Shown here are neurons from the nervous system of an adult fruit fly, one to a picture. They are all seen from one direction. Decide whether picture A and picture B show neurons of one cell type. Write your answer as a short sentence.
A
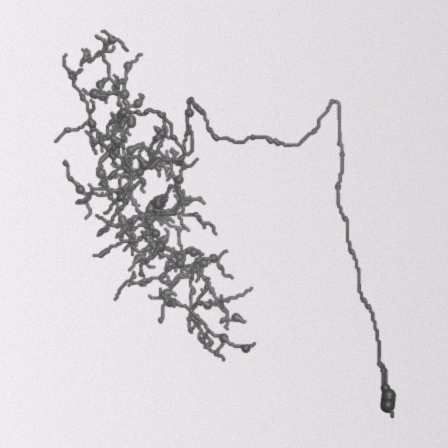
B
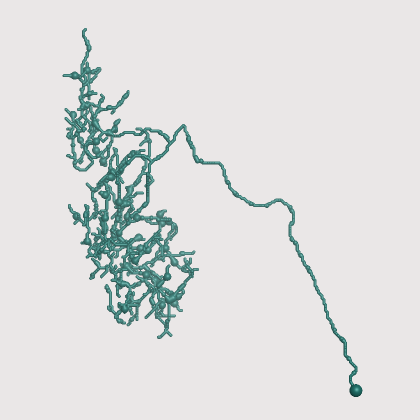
They are of the same cell type.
